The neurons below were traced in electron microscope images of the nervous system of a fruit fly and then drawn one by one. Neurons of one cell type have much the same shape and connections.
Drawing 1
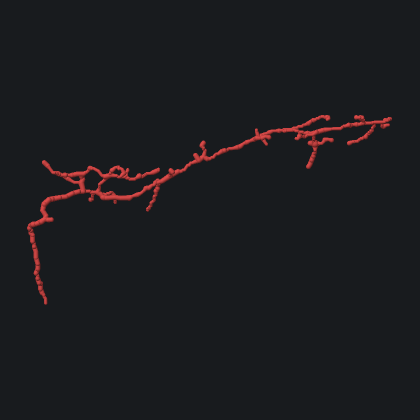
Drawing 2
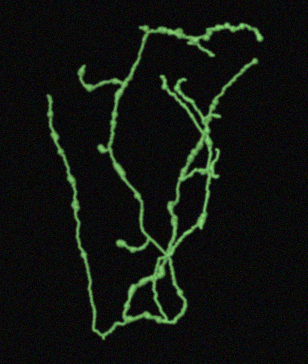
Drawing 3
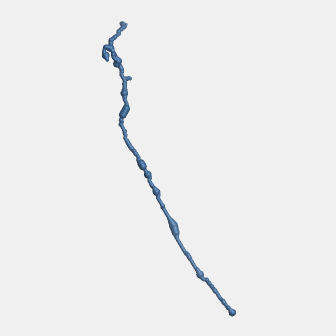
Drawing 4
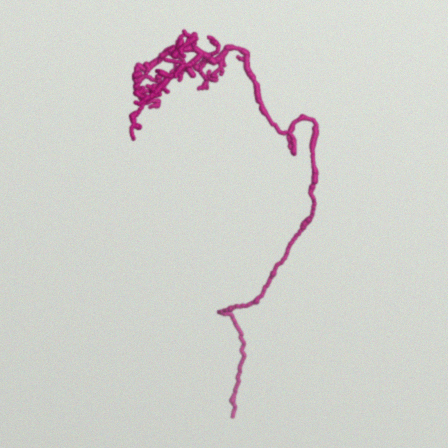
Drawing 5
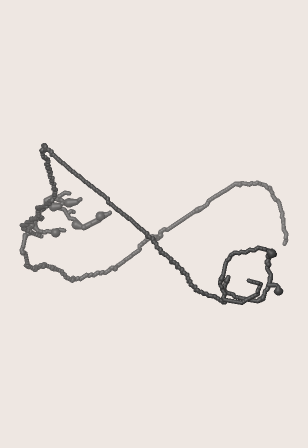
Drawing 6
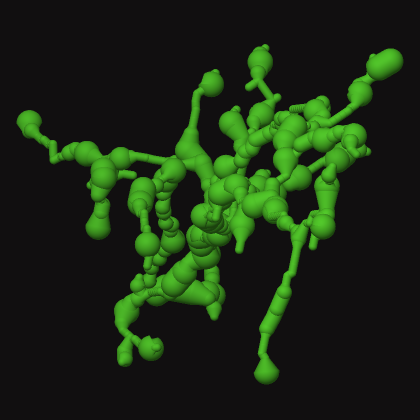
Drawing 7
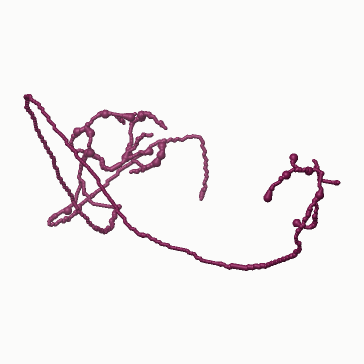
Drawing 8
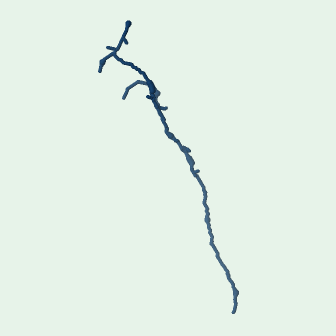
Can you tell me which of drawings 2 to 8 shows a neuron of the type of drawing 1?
Drawing 6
